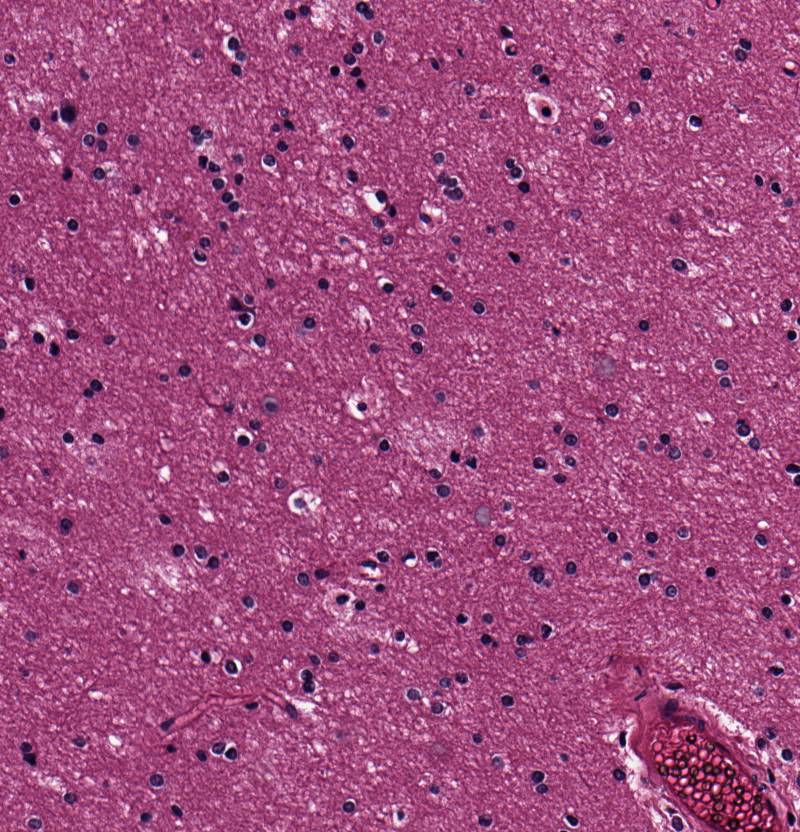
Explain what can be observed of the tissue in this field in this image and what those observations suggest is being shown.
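Throughout the field is a fine, granular-to-fibrillary pink background with cells scattered through it and no glands, tubules or epithelium. Most cells are small, round, dark-staining nuclei with little visible cytoplasm, spread fairly evenly. Many of these small dark nuclei sit within a clear rim or halo. A few larger, paler round nuclei are scattered among them, for example right of centre. This is cerebral cortex.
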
